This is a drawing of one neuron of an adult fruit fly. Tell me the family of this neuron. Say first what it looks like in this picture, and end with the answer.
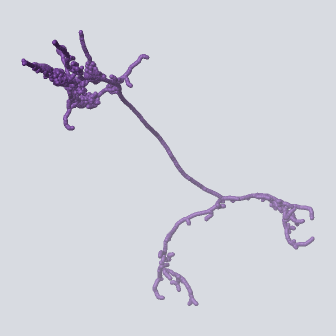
As drawn here it is about as wide as it is tall. It is an ascending neuron. Its family is hemilineage 12B.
